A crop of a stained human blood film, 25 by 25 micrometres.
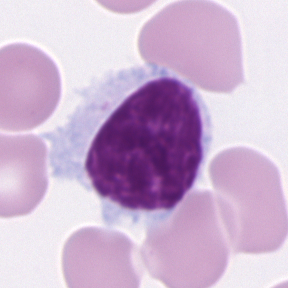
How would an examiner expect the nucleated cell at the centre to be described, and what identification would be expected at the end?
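In this cell the nucleus lies off-centre, leaving the widest band of cytoplasm on the left. The cytoplasm has a finely speckled, mottled texture rather than a smooth one, and it contains no vacuoles. Its outer edge is ragged and frayed, most markedly on the left. The cell is a hairy cell.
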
